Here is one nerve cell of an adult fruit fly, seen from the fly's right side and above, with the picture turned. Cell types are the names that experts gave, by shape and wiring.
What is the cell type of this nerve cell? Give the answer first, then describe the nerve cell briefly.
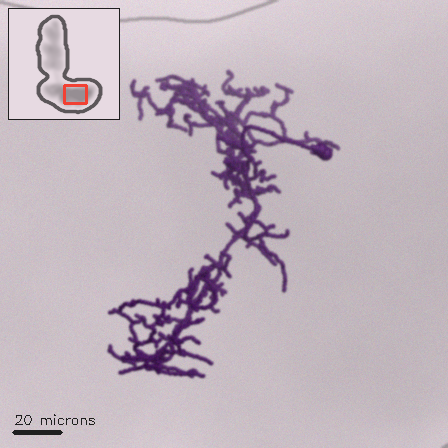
The cell type is ATL040. It is a central-brain intrinsic neuron. By the scale bar it is about 130 microns tall in this view. Dozens of branch ends can be seen.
